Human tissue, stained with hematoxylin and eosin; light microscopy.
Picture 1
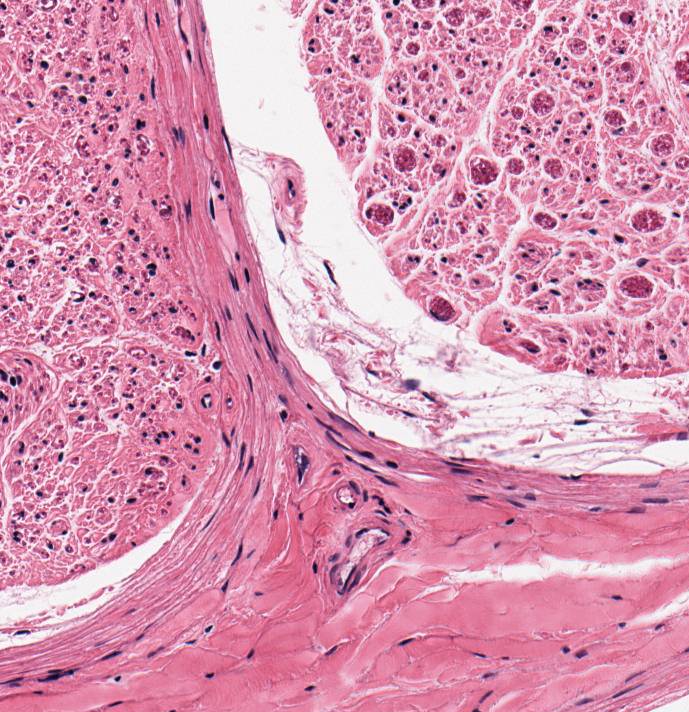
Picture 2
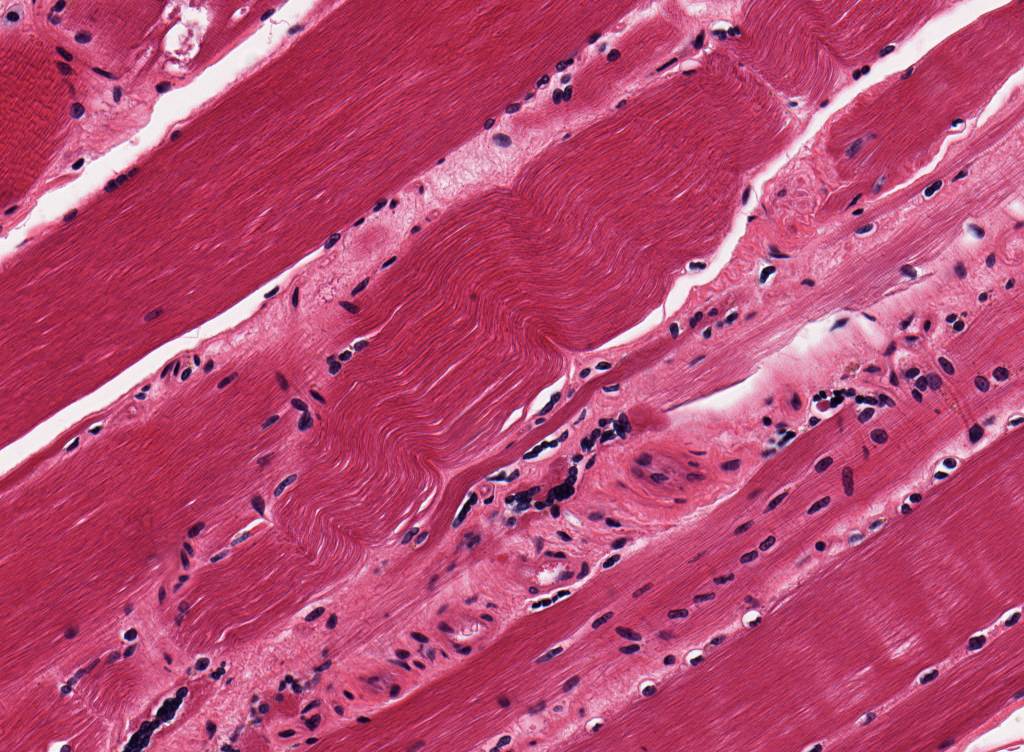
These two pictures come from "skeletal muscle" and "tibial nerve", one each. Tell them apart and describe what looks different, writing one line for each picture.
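Picture 1 shows tissue from the tibial nerve. Each compartment is packed with many small round profiles cut in cross-section, many with a small central pink dot.
Picture 2 shows tissue from the skeletal muscle. Long, parallel, unbranched muscle fibres fill the field and run diagonally from lower left to upper right.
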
